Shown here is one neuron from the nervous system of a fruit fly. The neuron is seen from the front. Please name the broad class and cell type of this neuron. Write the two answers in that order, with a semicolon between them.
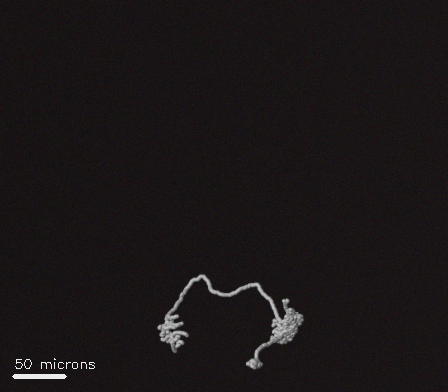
central-brain intrinsic neuron; GNG233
